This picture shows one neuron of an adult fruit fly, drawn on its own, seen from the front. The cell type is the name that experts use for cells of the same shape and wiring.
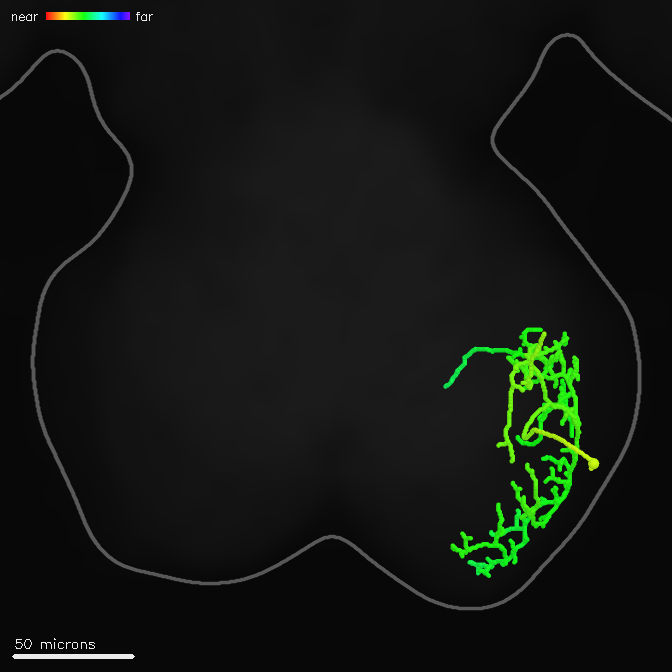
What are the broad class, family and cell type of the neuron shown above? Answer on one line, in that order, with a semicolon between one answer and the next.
nerve-cord intrinsic neuron; hemilineage 16B; IN16B090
